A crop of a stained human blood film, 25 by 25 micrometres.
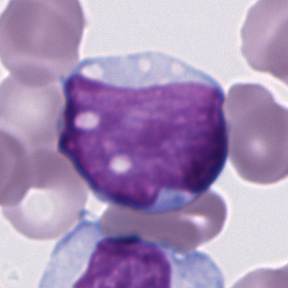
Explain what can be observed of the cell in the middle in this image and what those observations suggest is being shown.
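Cytoplasm first: it is pale blue. Above the nucleus, several small round clear vacuoles lie within it. Next, the chromatin: fine and fairly even, with no coarse dark clumps. Then the nuclear outline: its upper border runs nearly straight across the cell. The cell in the middle is a myeloblast.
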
